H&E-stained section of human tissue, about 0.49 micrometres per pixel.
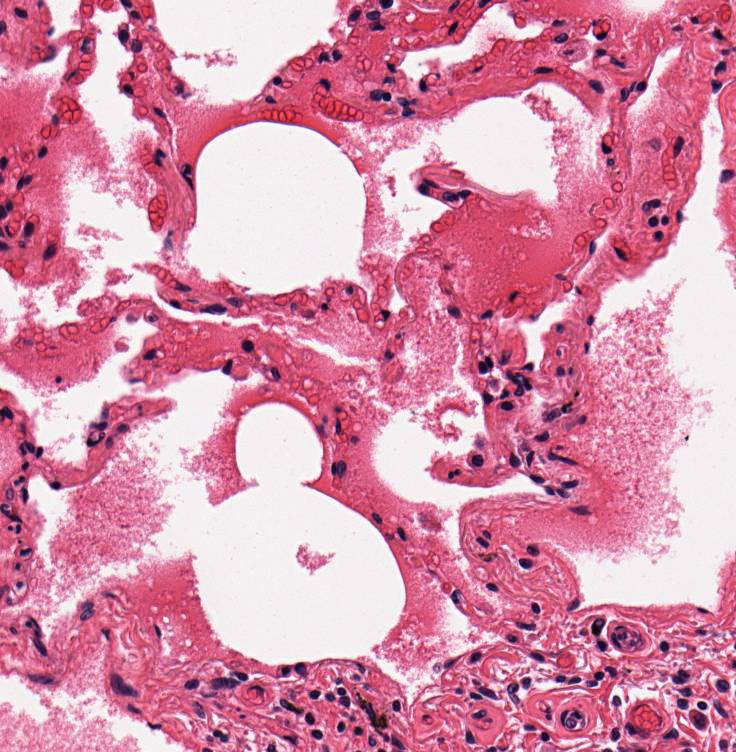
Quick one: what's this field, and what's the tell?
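It's alveolus. The giveaway is the thin, branching septa outlining irregular airspaces across most of the field, with red cells packing their distended capillaries.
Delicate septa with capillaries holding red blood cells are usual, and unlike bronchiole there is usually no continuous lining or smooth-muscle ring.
Many spaces are partly filled with pale pink granular material containing rounded clear spaces.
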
